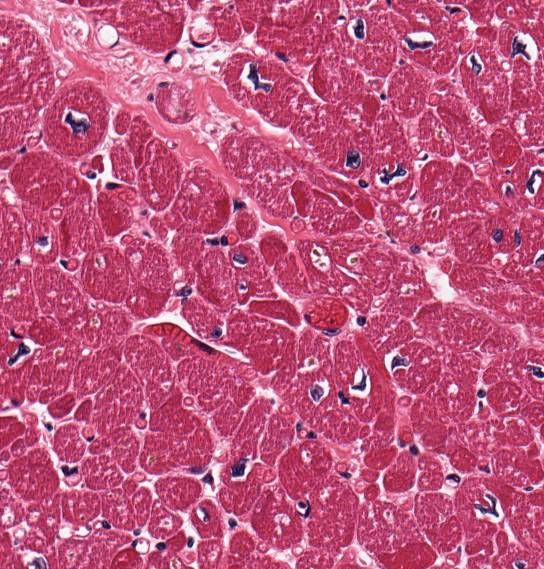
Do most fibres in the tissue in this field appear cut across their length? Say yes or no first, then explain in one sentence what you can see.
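Yes. Muscle fibres fill the whole field and are cut in cross-section as rounded to polygonal profiles.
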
